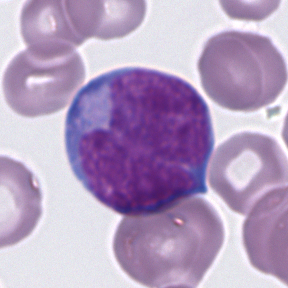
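Myeloblast. Most of its edge is round and smooth, yet at the lower right, I notice, it draws out into a small pointed tip. A deep notch cuts into the nucleus from the left. And the chromatin? Finely granular and evenly spread, with no coarse dark clumps.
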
